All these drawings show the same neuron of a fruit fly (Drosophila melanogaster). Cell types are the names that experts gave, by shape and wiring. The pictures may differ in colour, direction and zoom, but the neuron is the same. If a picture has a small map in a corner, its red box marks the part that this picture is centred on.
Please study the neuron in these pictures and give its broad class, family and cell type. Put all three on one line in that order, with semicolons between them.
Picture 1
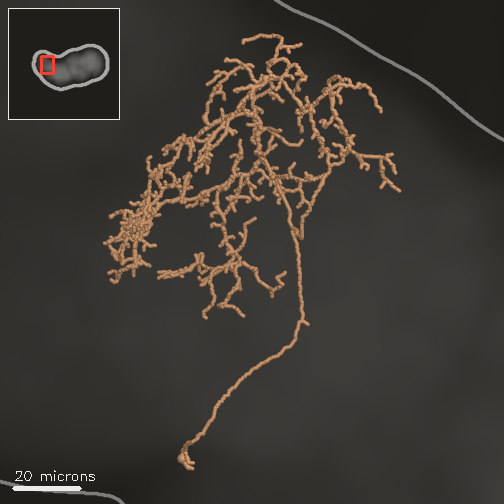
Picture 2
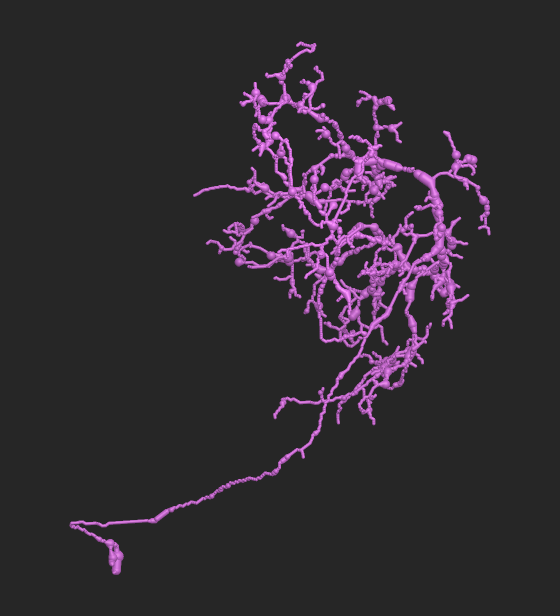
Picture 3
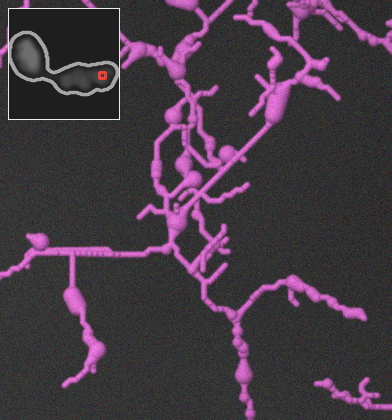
nerve-cord intrinsic neuron; hemilineage 13B; IN13B048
